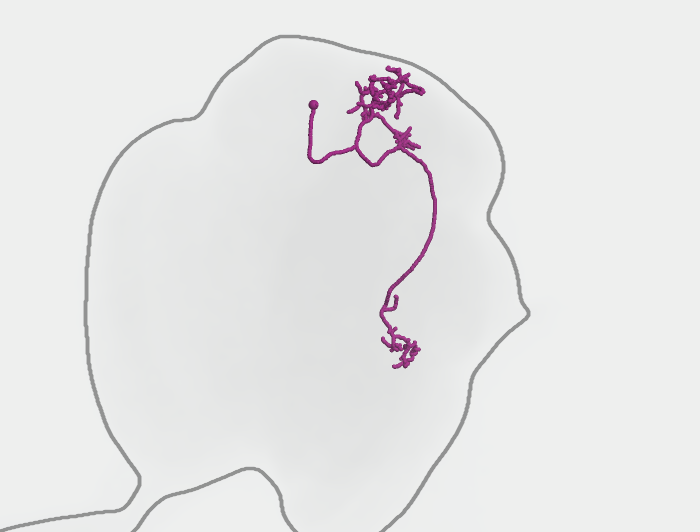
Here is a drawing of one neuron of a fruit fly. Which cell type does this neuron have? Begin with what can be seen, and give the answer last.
Its cell body lies at the top of the picture. As drawn here it is taller than it is wide. It is a central-brain intrinsic neuron. Its cell type is CB4205.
